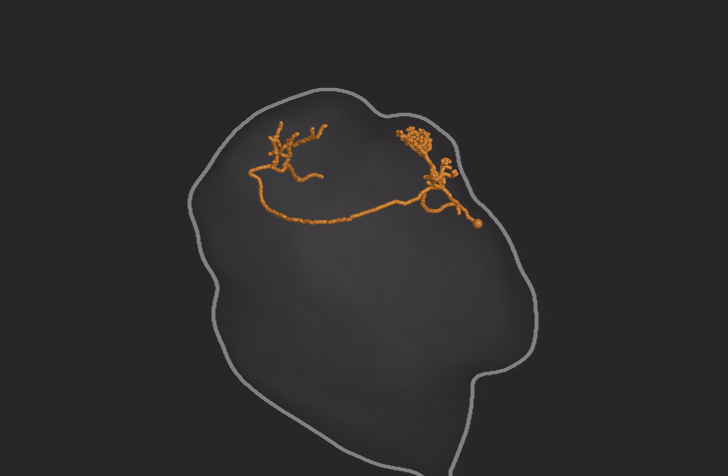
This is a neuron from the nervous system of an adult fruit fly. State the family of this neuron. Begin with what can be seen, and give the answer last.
As drawn here it is wider than it is tall. It is a central-brain intrinsic neuron. The family is hemilineage ALlv1.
